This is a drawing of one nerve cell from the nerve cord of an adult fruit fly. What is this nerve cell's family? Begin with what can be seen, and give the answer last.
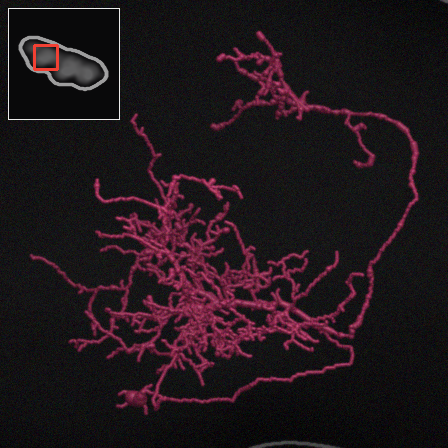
In this view it is about as wide as it is tall. It is a nerve-cord intrinsic neuron. Its family is hemilineage 16B.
